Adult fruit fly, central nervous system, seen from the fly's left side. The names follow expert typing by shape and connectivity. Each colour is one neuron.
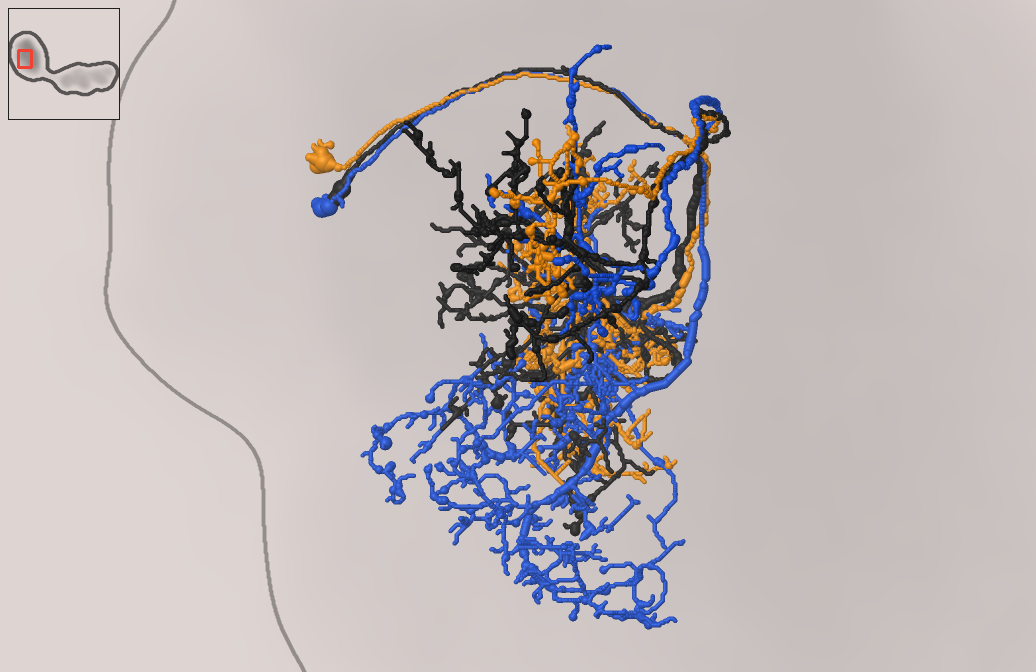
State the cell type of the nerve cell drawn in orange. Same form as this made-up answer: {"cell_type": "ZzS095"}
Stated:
{"cell_type": "AVLP203_b"}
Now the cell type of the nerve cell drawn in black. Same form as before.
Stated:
{"cell_type": "AVLP203_c"}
